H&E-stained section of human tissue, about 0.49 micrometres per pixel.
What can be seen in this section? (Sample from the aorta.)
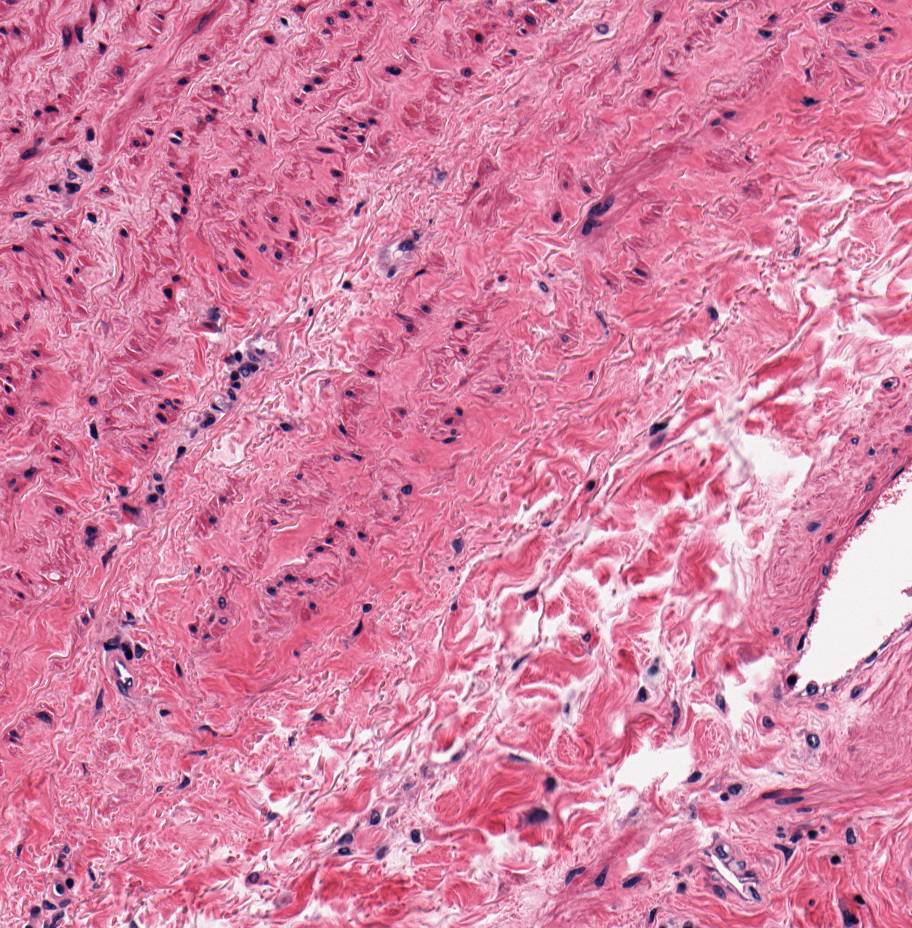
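Tissue: pink fibrous connective tissue throughout, with no epithelium anywhere. Cells: scattered, with small, dark, oval to spindle nuclei and little visible cytoplasm. Collagen: looser in the lower right, white clefts separating its bundles. Fat cells: none in the field.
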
